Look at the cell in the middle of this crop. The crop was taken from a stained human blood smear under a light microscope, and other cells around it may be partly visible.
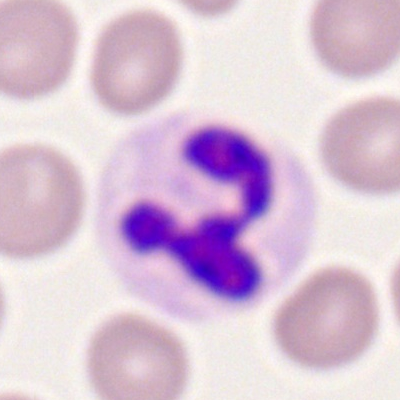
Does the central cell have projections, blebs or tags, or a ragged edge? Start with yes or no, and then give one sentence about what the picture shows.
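No. The cell has a round, smooth outline.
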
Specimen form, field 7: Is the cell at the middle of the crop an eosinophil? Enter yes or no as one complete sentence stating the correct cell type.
No, the central cell in this crop is a neutrophil and not an eosinophil.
